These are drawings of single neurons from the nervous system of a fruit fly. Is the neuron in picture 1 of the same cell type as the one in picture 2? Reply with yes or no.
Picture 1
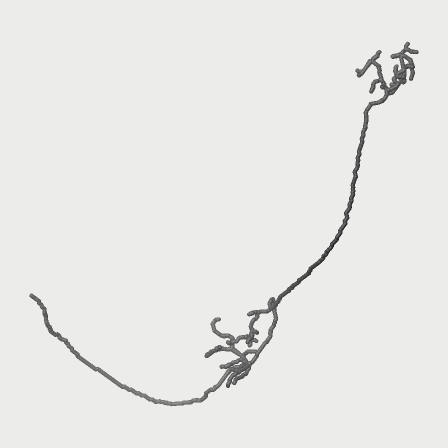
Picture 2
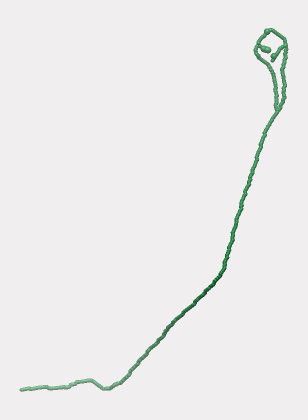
no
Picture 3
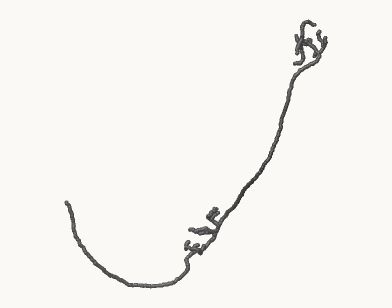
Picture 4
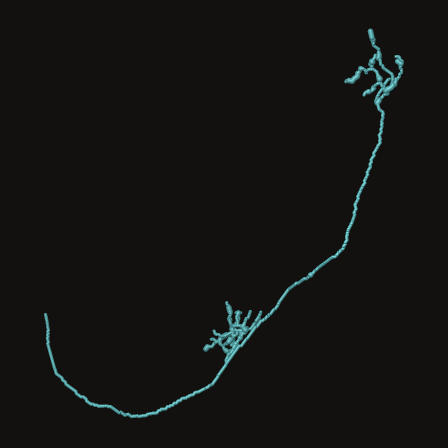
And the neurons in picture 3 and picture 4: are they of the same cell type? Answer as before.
yes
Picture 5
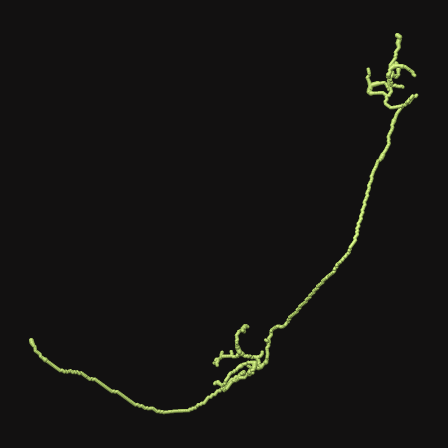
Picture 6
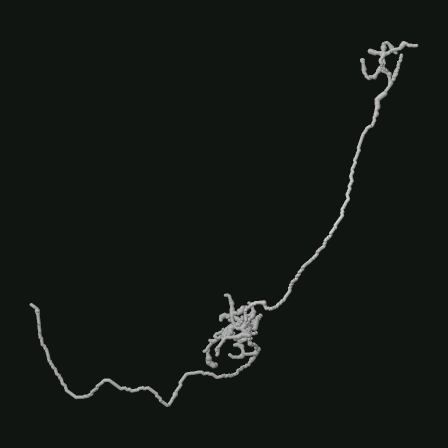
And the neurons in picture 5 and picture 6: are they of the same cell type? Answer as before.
yes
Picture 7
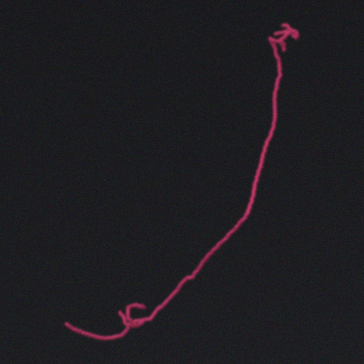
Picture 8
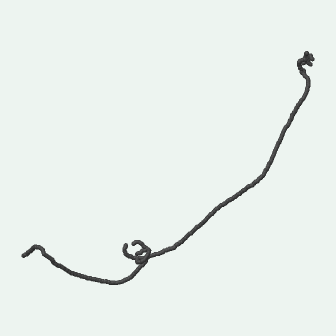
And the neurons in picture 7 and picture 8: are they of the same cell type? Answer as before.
yes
